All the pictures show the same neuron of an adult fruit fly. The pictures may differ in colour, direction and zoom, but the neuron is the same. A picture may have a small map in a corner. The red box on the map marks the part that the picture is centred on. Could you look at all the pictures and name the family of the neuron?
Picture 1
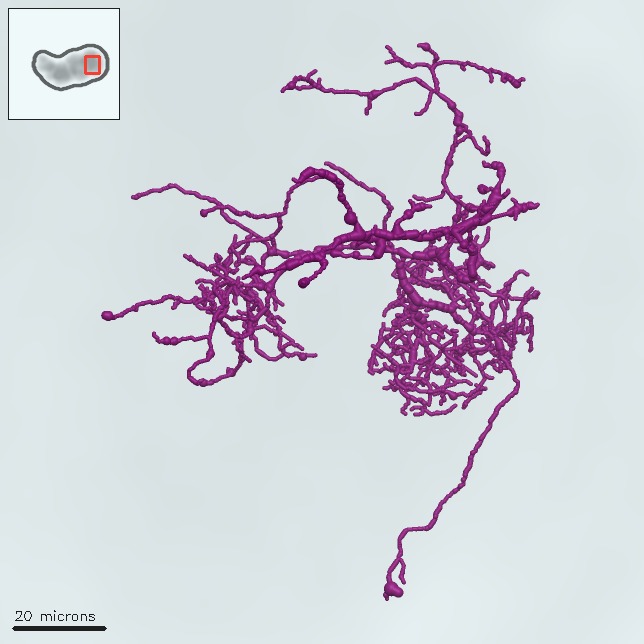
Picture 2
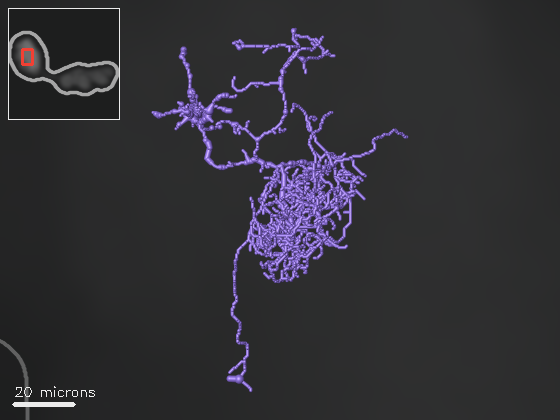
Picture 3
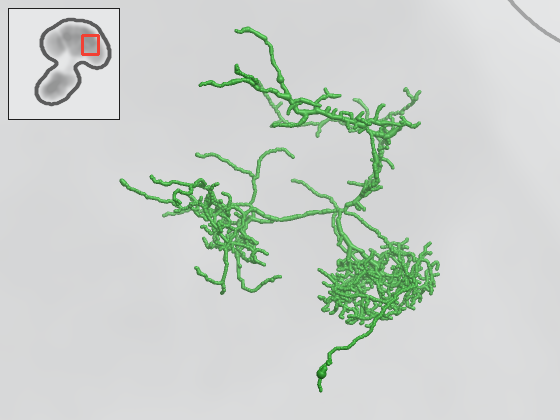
hemilineage VLPl&p1_lateral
